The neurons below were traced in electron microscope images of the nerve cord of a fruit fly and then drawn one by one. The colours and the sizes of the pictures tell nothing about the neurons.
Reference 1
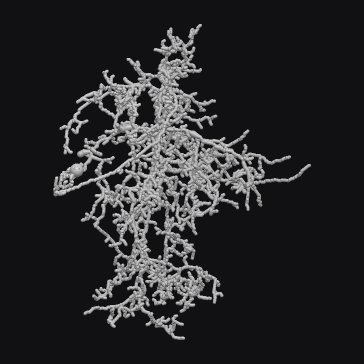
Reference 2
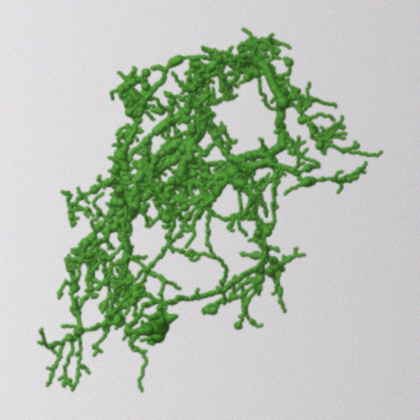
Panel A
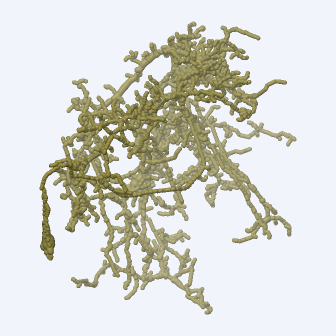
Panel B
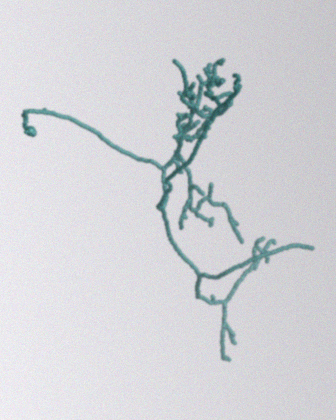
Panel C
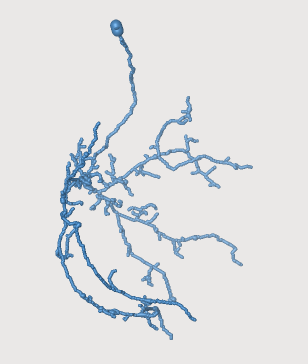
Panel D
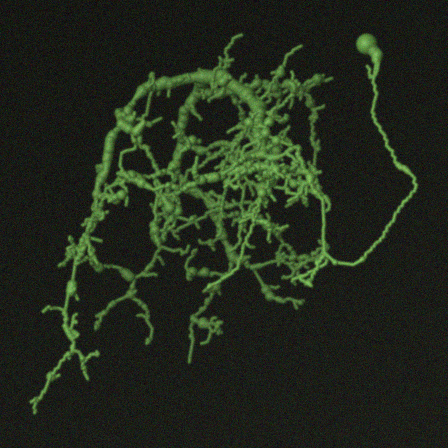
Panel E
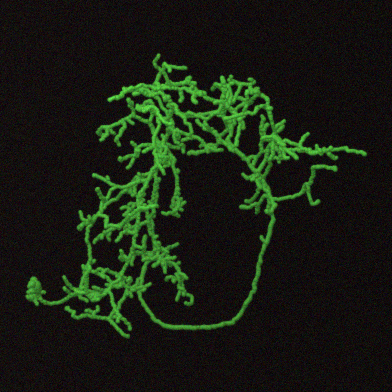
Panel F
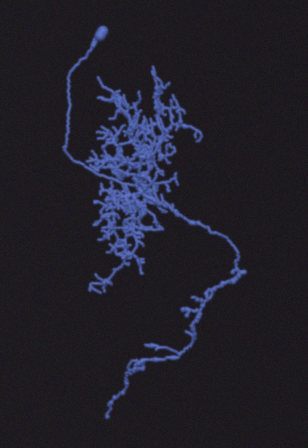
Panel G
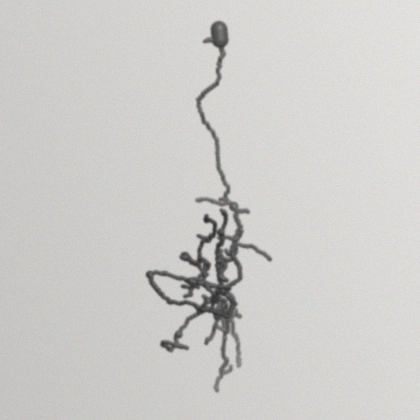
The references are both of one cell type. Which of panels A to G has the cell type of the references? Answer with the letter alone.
A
